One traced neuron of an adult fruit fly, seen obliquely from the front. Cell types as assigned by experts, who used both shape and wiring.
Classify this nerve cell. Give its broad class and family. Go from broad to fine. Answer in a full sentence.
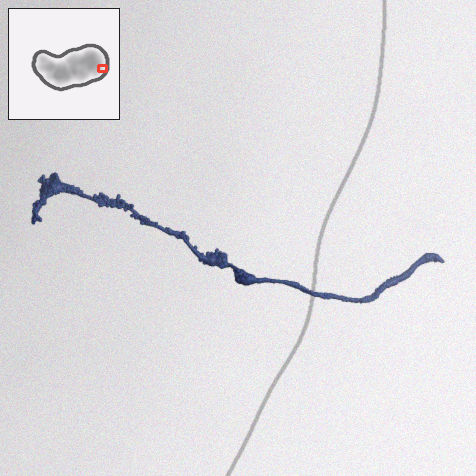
A photoreceptor or other optic-lobe sensory neuron of class visual.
